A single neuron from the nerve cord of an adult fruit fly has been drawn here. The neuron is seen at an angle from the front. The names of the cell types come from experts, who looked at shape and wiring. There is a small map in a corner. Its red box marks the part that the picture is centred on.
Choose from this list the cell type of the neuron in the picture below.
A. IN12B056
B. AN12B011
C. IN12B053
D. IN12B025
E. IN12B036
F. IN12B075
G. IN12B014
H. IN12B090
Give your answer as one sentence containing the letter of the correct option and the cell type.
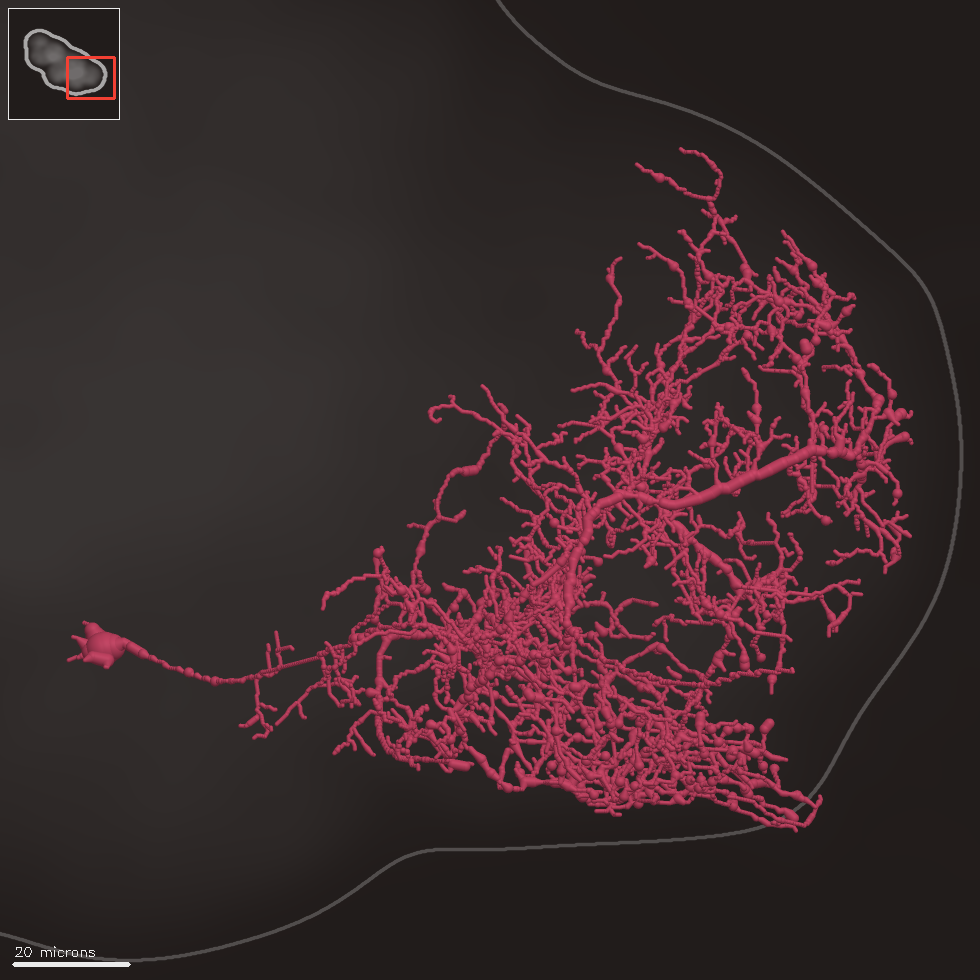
The kind of cell the neuron is, AN12B011, is given in option B.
